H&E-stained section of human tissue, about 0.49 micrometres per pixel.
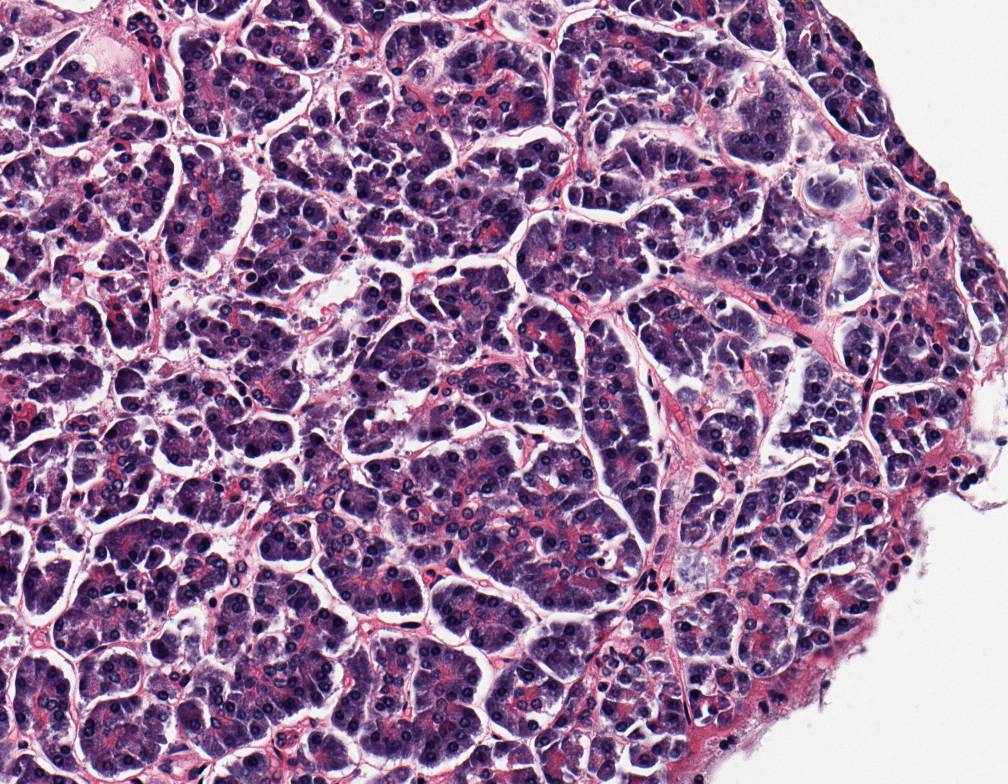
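Pancreas, haematoxylin and eosin stained section. Acinar cells surround inconspicuous central lumina, their nuclei placed toward the base of each cell. Acinar cell cytoplasm stains purple toward the base and pink-red and granular toward the centre of each acinus. The nuclei are small, round, dark and fairly uniform in size. A slightly broader band of pink fibrous stroma crosses the right-centre obliquely.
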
